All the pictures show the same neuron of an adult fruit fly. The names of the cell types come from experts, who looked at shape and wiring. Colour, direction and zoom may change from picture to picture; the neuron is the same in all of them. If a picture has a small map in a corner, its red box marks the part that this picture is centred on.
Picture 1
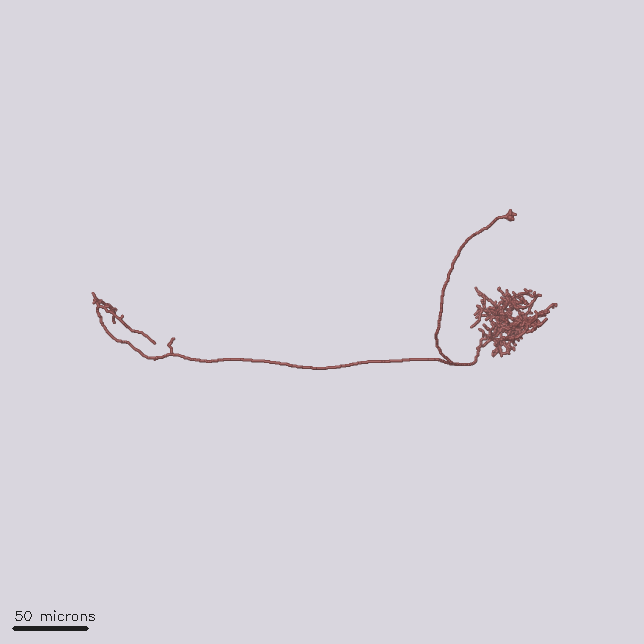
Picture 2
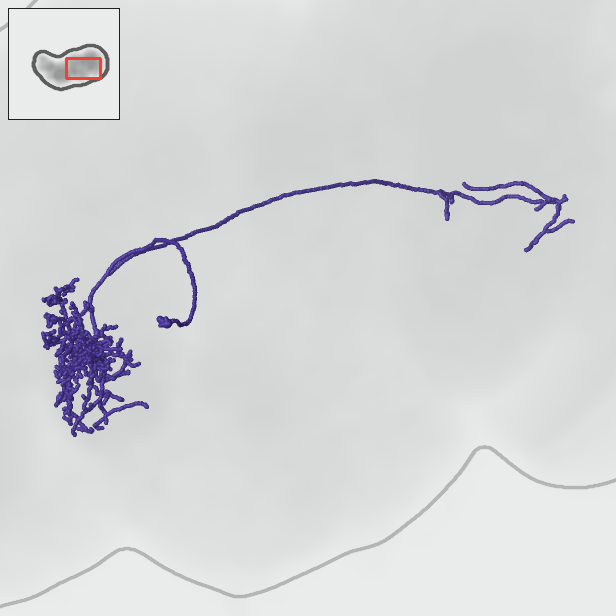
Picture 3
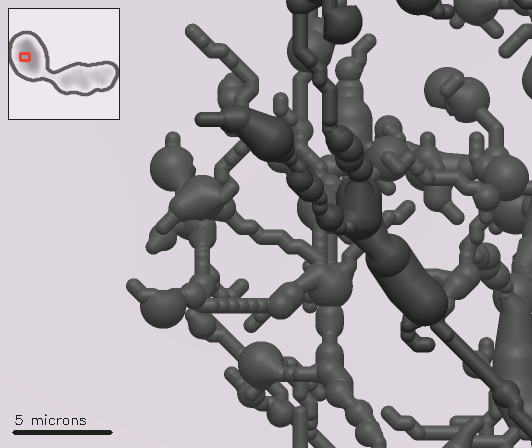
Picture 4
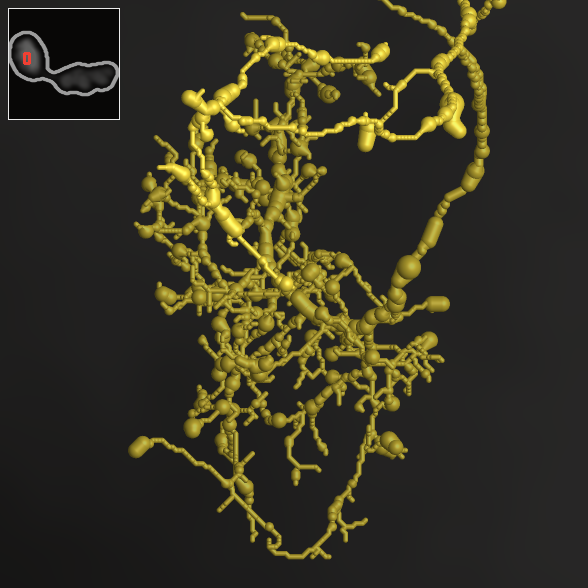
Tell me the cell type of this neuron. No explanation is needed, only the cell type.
CB2254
